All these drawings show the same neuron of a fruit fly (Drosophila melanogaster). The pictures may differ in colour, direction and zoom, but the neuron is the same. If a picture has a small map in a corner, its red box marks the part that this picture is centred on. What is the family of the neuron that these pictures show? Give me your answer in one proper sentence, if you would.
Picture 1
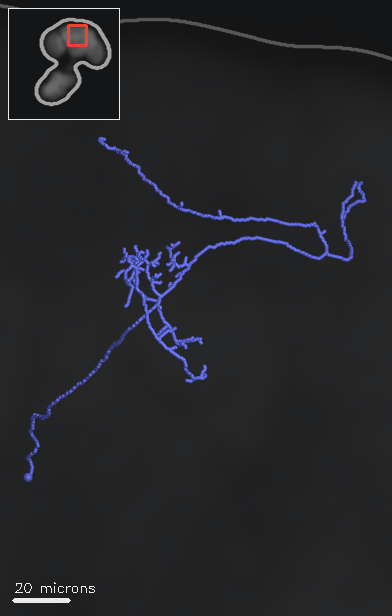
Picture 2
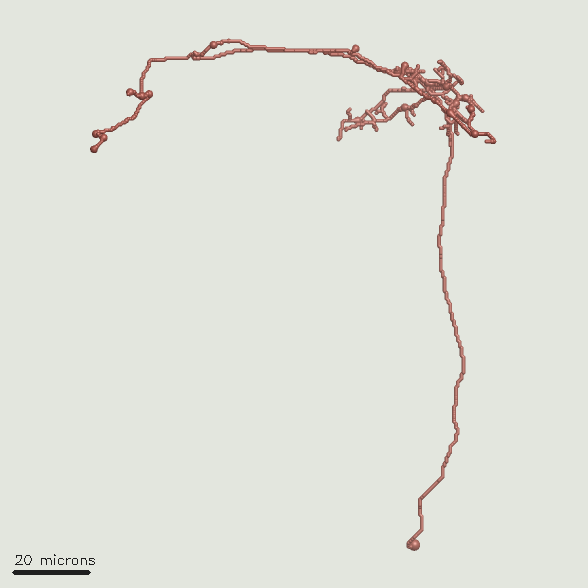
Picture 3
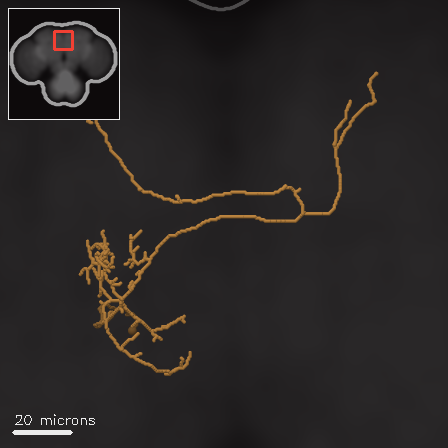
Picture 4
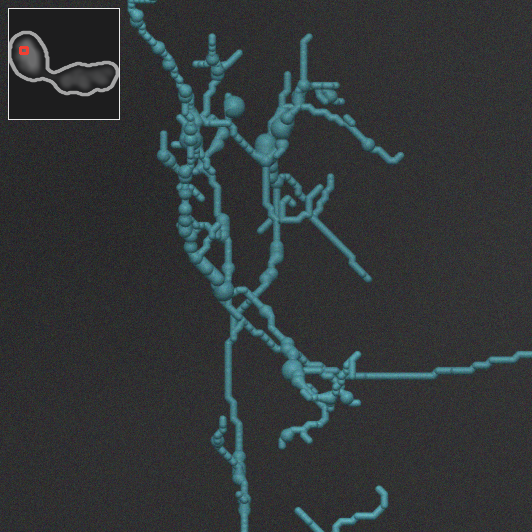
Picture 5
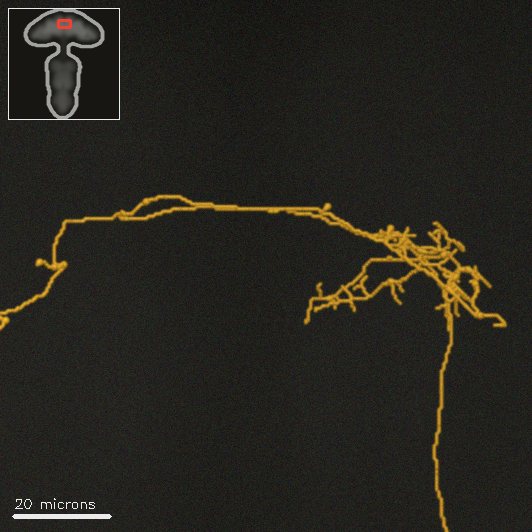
As its family, the neuron has class CX.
